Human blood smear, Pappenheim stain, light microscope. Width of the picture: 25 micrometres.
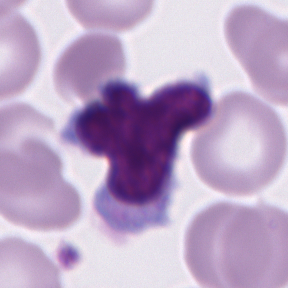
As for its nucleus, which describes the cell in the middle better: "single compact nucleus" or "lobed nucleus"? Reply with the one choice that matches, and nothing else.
Lobed nucleus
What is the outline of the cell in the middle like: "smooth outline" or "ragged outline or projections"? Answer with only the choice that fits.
Ragged outline or projections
